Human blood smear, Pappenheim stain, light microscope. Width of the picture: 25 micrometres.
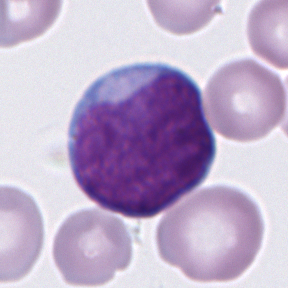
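Myeloblast in peripheral blood smear, central cell; image slightly blurred. Outline roughly round, edge smooth, about 13 micrometres across. Nucleus occupies about 80% of cell area. Cytoplasm visible mainly as a pale crescent at the top. No granules seen in the cytoplasm.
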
